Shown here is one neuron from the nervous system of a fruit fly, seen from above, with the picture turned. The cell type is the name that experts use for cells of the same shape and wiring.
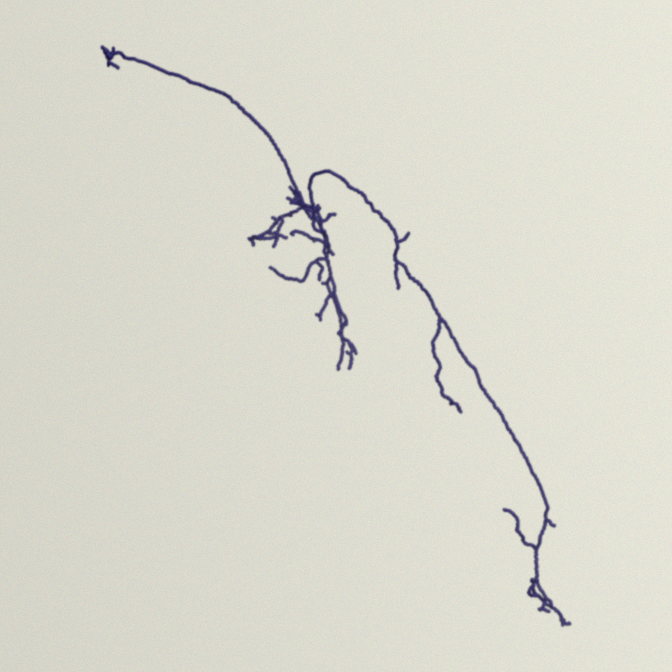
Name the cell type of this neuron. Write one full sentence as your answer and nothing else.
The cell type given to this neuron is AN07B100.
